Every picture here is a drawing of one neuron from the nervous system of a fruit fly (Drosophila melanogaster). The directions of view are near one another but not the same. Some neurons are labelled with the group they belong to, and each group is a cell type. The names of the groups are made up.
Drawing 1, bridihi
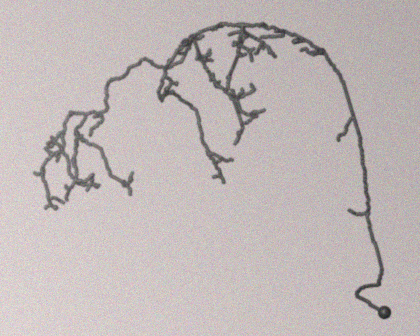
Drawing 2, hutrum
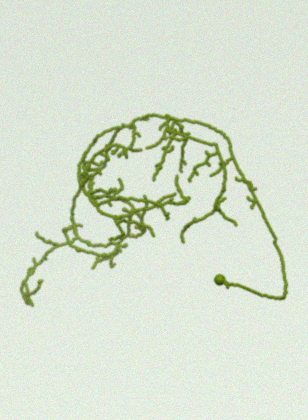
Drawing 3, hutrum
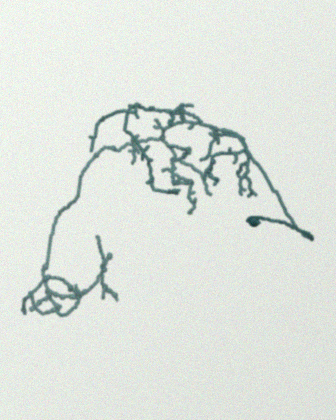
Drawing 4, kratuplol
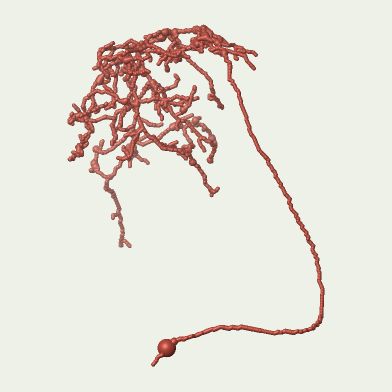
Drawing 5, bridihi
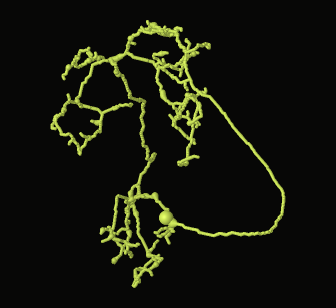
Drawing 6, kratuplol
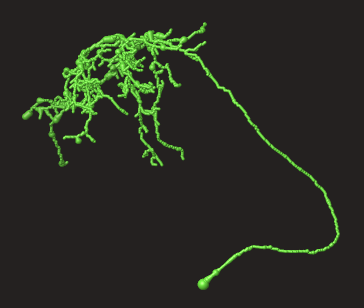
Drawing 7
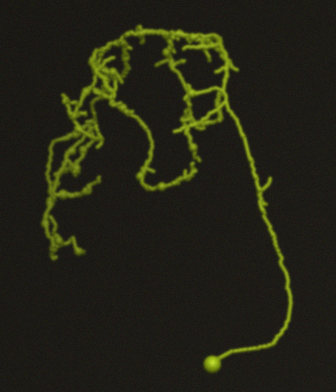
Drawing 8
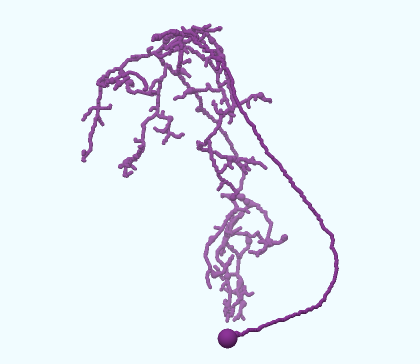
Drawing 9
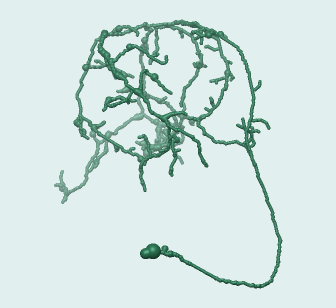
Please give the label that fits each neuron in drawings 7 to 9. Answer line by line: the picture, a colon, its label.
7: bridihi
8: bridihi
9: hutrum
